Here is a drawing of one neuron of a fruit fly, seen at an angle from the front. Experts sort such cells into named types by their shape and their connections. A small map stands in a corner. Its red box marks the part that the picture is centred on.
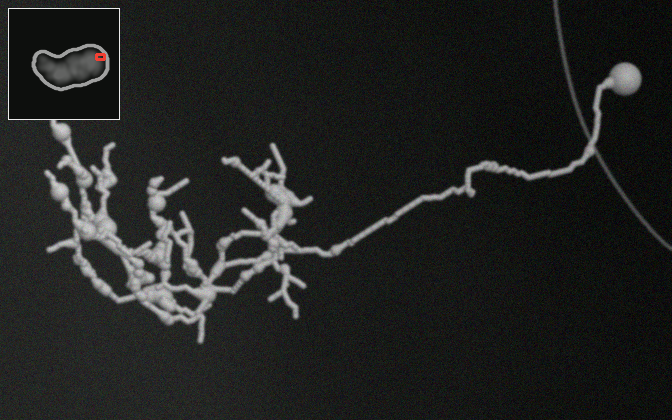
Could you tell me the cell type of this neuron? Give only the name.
Mi17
